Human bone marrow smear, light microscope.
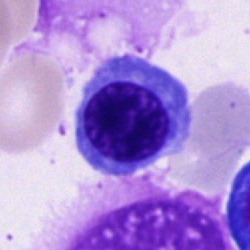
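Erythroblast in a stained bone marrow smear. The outline, I notice, is roughly round, with a smooth edge. The chromatin is dark purple and coarsely clumped. Blue cytoplasm forms a rim that is wider on the right of the nucleus than on the left.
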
